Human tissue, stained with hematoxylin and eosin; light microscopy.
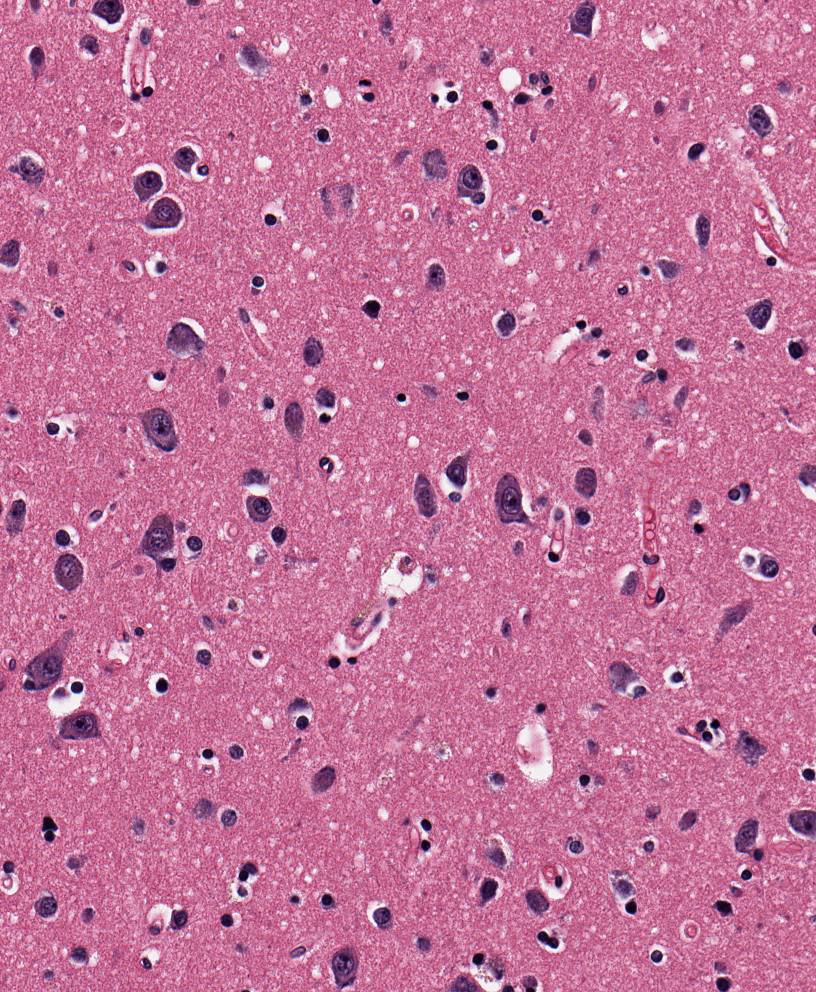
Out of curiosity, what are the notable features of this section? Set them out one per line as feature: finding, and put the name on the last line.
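Layout: cells scattered singly over a continuous fine-grained pink background
Absent: glands, epithelium, compartments
Nuclei: round, pale, one dark nucleolus, in scattered neurons
Shape: several neurons triangular, purple cytoplasm tapering into a process
Vessel: thin-walled capillary right of centre, red cells single file
Name: cerebral cortex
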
